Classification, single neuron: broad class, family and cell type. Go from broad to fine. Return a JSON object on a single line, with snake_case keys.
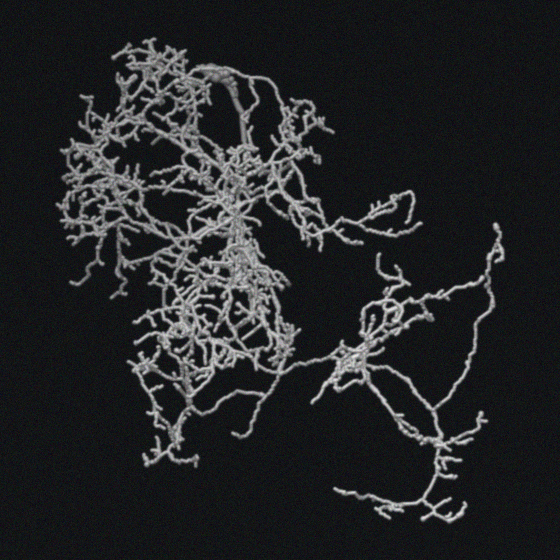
{"broad_class": "central-brain intrinsic neuron", "family": "hemilineage DL2_dorsal", "cell_type": "SMP179"}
